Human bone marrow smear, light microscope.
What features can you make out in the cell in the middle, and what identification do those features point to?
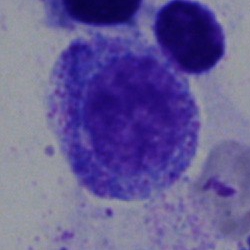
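Chromatin first: it looks fairly fine and granular, not coarsely clumped. Cytoplasm next: a rim surrounds the nucleus and is widest on the left side, and between the granules it is pale bluish. Image quality last: the picture is slightly blurred, so fine detail looks soft. The cell is a promyelocyte.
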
